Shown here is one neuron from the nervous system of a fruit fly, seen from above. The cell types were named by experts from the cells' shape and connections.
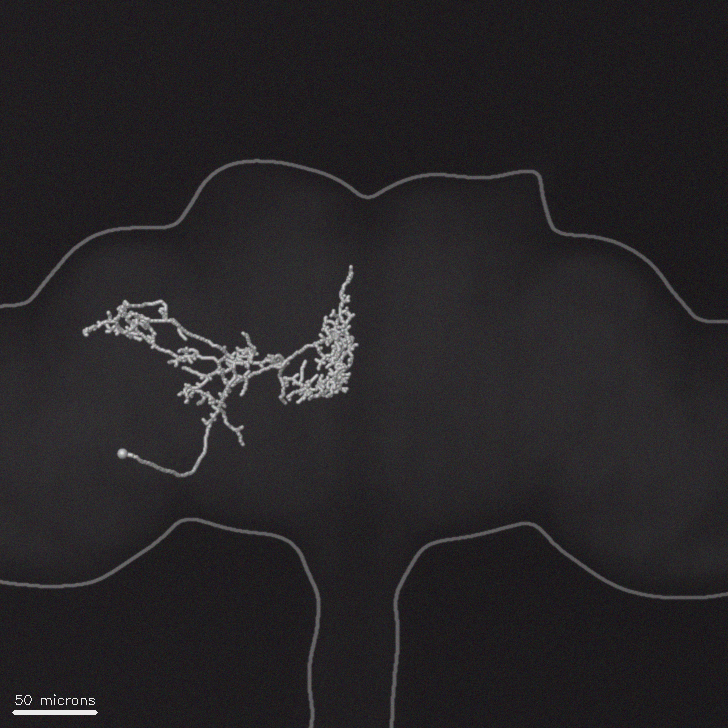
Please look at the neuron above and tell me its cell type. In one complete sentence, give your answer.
The cell type SMP271 is the type of this neuron.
